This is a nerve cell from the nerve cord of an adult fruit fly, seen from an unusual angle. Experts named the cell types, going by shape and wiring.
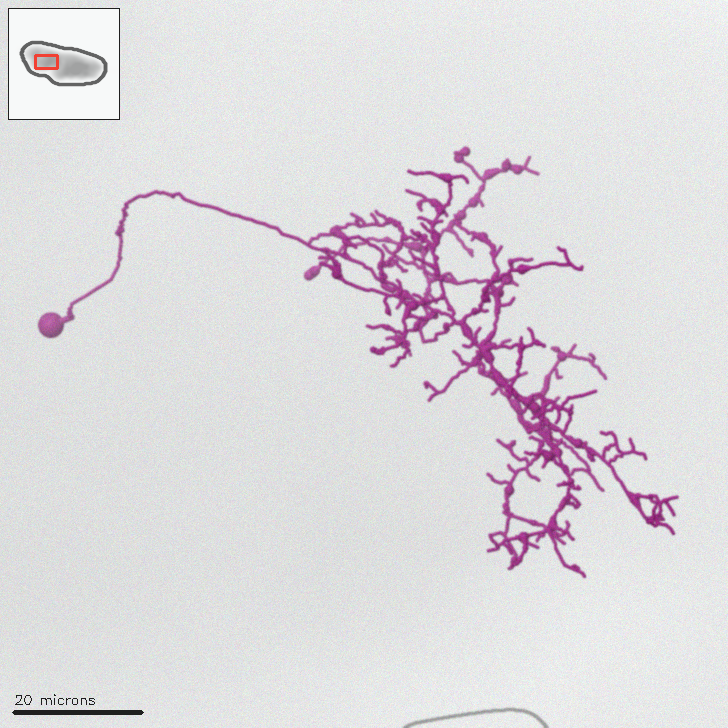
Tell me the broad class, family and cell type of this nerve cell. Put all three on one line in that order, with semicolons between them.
nerve-cord intrinsic neuron; hemilineage 20A.22A; IN20A.22A067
